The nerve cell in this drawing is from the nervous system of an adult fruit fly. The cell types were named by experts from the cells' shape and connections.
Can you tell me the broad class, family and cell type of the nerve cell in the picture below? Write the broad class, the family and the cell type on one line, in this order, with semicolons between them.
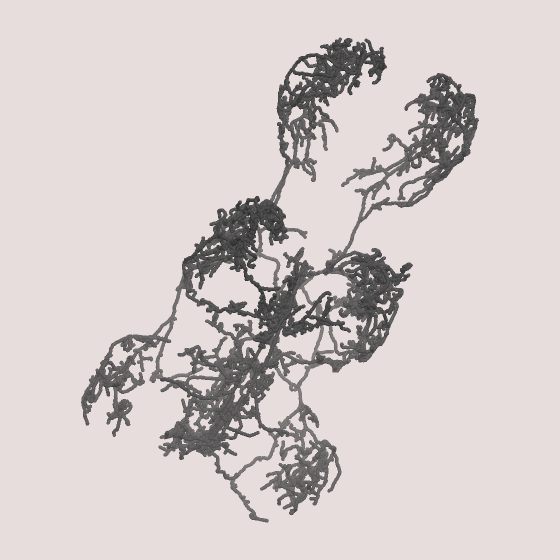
nerve-cord intrinsic neuron; hemilineage 00A; IN00A001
